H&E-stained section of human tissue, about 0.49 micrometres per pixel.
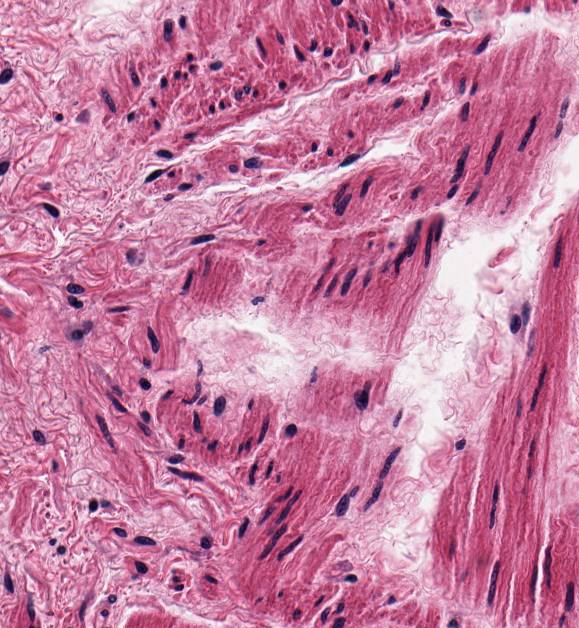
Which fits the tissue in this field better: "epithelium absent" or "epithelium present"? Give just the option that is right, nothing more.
Epithelium absent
